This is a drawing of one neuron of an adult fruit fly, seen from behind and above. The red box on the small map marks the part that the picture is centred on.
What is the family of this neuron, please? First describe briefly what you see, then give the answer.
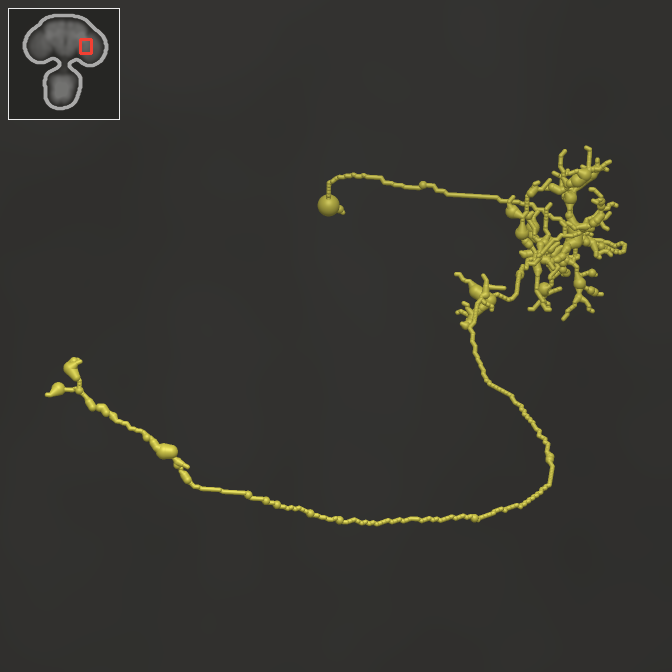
Dozens of branch ends can be seen. In this view it is wider than it is tall. It is an optic-lobe intrinsic neuron. Its family is Tm.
